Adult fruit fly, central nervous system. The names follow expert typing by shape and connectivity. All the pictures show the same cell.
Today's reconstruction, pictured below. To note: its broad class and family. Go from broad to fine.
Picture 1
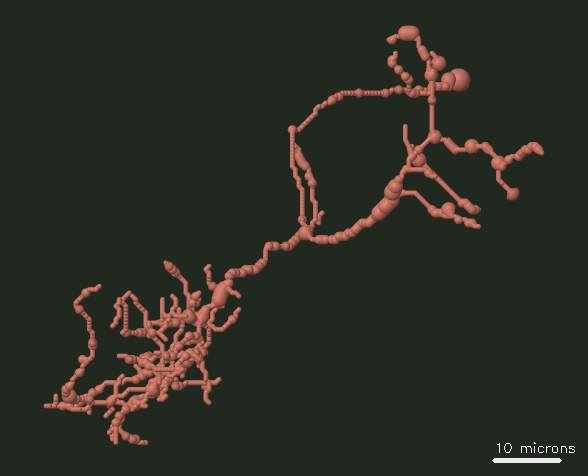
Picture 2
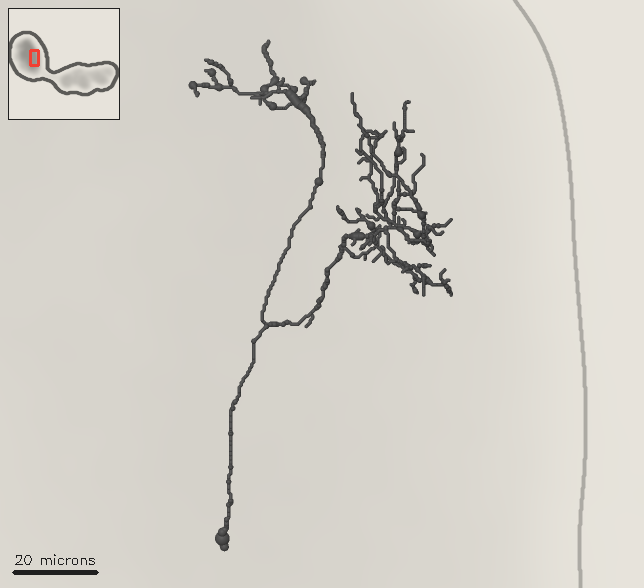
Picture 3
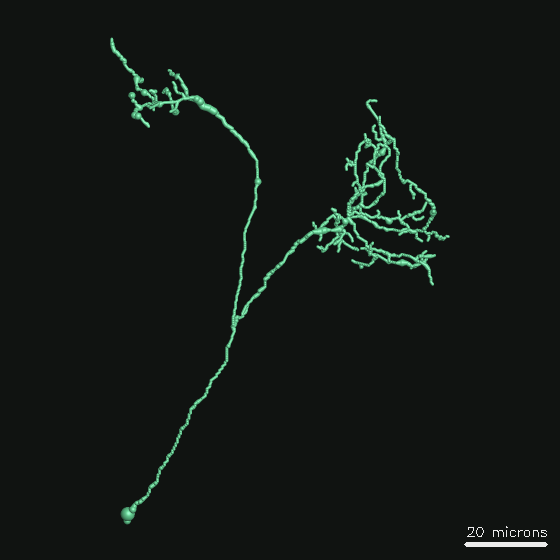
visual projection neuron; LC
